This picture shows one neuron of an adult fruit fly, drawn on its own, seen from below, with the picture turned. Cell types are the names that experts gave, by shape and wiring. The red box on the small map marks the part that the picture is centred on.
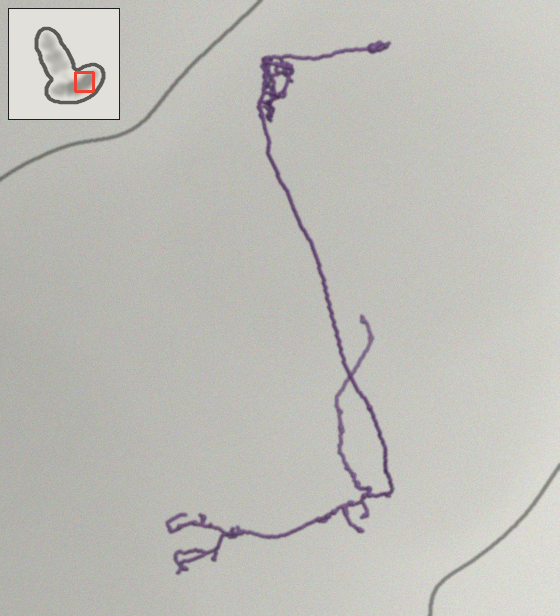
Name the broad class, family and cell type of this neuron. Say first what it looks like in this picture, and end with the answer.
In this view it is taller than it is wide. It is a central-brain intrinsic neuron. The name of its family is class Kenyon Cell. The cell type is KCa'b'-ap2.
